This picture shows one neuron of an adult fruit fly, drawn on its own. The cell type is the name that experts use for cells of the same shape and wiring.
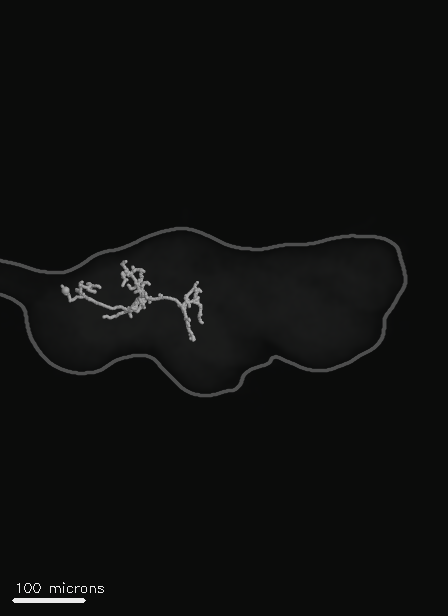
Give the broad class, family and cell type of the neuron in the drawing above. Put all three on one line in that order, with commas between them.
nerve-cord intrinsic neuron, hemilineage 16B, IN16B077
